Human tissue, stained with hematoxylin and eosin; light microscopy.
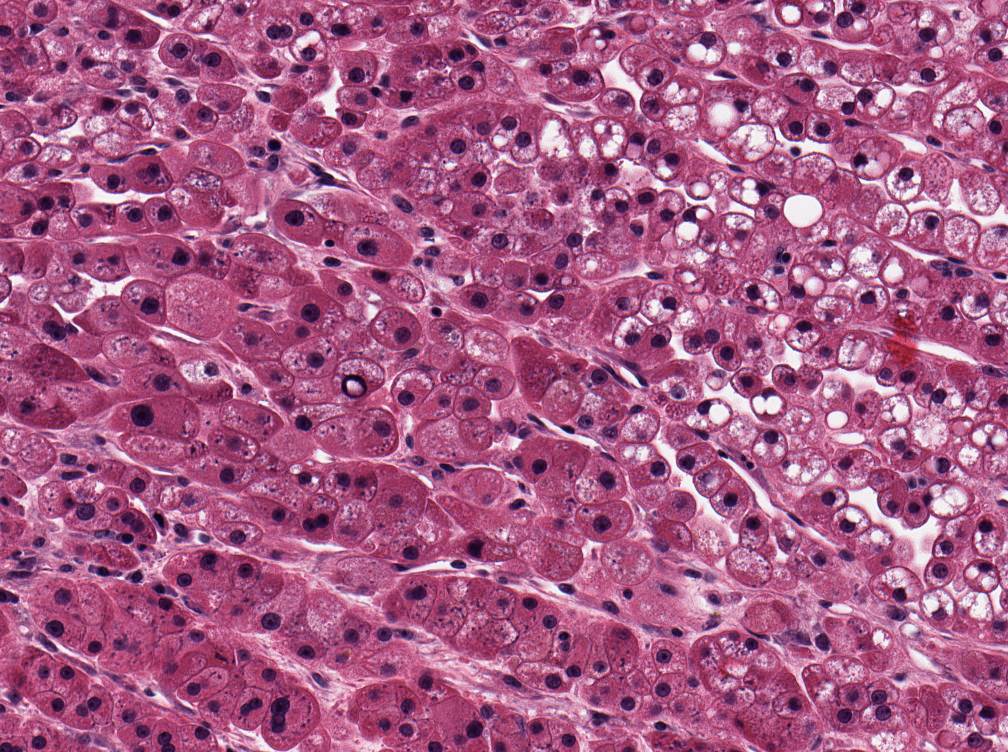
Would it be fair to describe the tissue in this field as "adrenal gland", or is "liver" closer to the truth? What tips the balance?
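It's adrenal gland. What decides it is the upper right, where cells have pale, foamy cytoplasm filled with many clear vacuoles.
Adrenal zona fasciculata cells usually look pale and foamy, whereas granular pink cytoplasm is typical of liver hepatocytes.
Cells to the left and lower down have more compact, pink, finely granular cytoplasm with few vacuoles. Most nuclei are round and central, with a distinct dark nucleolus.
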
